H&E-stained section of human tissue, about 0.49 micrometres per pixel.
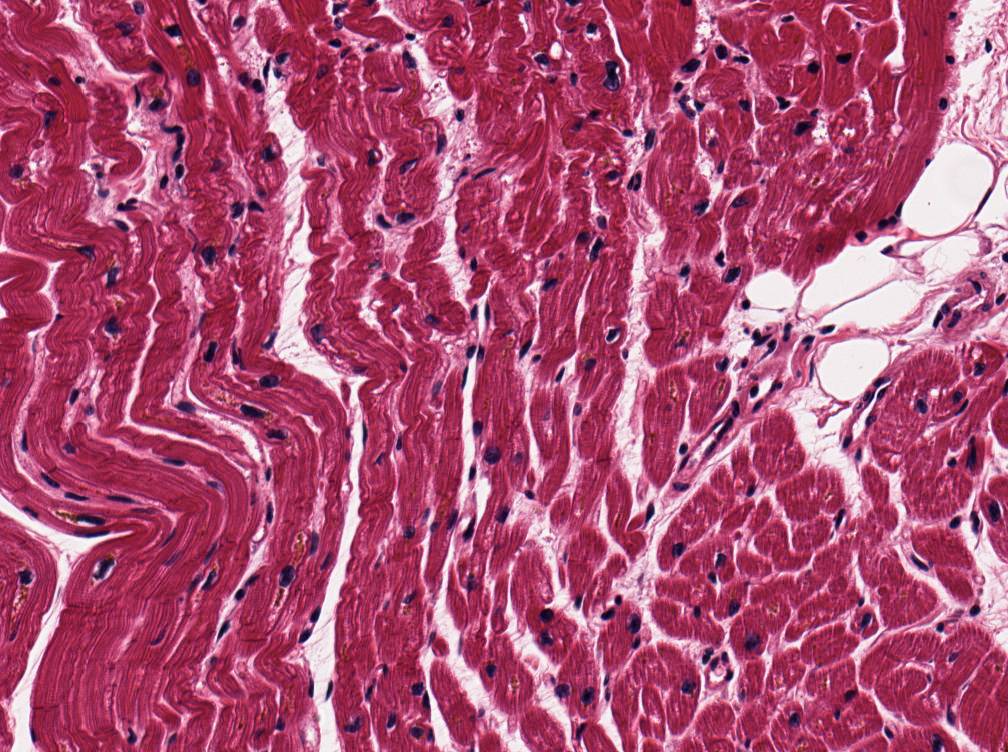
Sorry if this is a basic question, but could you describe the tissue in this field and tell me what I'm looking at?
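On the left, the fibres cut lengthwise run a wavy, zigzag course, and some branch to join their neighbours. Small golden-brown granules sit inside the fibres near their nuclei. Between them lies scant loose connective tissue with small dark elongated nuclei. This is the left ventricle of the heart.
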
